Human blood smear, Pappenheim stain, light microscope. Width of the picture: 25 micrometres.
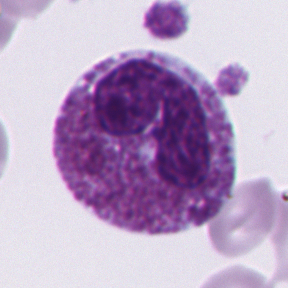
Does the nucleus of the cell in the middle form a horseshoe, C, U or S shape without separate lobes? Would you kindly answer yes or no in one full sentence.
Yes, the nucleus takes a horseshoe, C, U or S shape without separate lobes.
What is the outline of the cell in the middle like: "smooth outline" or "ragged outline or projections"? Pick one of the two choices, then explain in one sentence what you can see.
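Smooth outline. The cell outline is round and smooth.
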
